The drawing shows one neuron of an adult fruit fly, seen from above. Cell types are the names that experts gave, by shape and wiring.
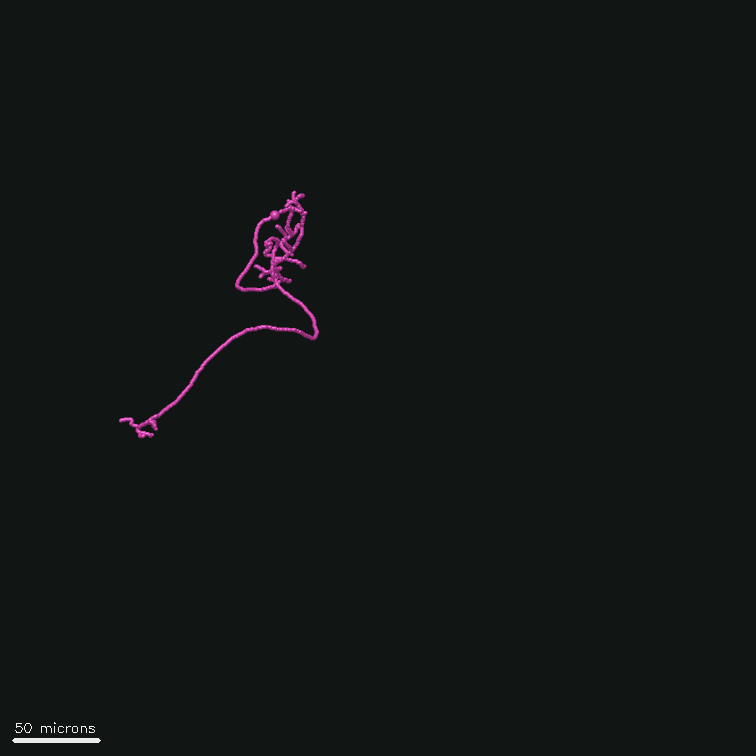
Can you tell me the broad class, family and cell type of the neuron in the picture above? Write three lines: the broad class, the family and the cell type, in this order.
central-brain intrinsic neuron
hemilineage ALv1
CB3228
